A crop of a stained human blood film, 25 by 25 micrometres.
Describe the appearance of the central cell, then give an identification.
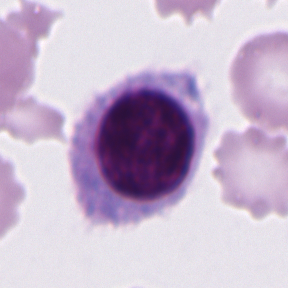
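The cytoplasmic rim is widest to the left of the nucleus. The nucleus is round in outline, about 9 micrometres across, and sits off-centre toward the upper right of the cell, filling about 50% of its area. Throughout the nucleus the chromatin is dark purple and densely stained. The outer edge of the cell is irregular and frayed rather than smooth. The cell is a hairy cell.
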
